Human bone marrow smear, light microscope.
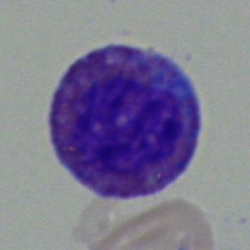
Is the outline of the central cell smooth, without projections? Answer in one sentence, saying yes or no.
Yes, a smooth outline without projections belongs to this cell.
